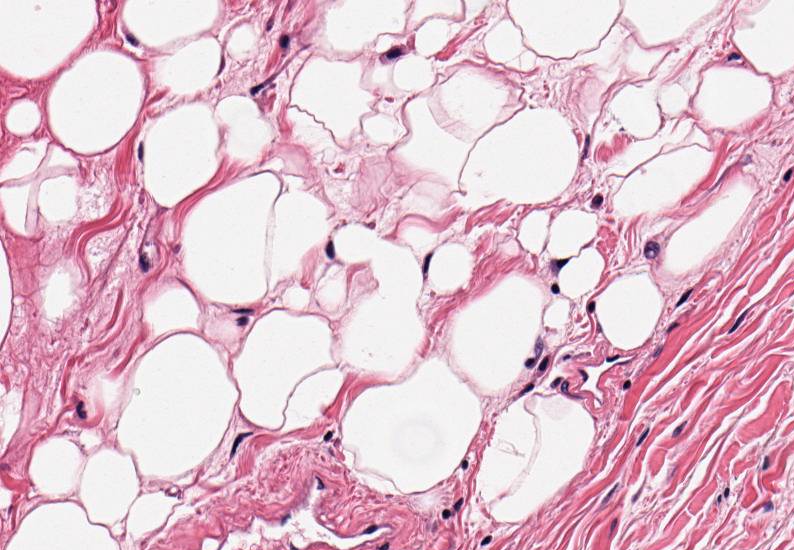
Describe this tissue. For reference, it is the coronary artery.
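The field is mostly adipocytes, seen as clear, empty rounded spaces. In the lower right corner, dense pink collagen bundles run obliquely, rising from lower left to upper right. Nuclei are sparse, small and dark, flattened at the fat cell edges and within the fibrous septa.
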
